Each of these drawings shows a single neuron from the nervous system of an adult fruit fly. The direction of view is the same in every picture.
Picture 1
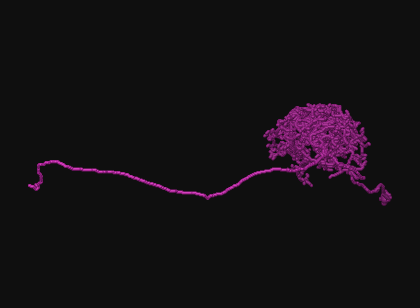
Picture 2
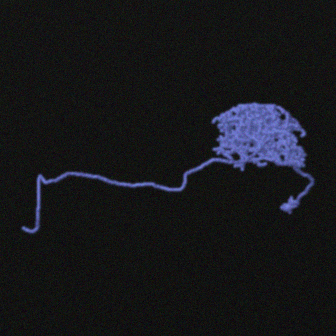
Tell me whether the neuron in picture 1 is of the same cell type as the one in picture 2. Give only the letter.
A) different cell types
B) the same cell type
B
